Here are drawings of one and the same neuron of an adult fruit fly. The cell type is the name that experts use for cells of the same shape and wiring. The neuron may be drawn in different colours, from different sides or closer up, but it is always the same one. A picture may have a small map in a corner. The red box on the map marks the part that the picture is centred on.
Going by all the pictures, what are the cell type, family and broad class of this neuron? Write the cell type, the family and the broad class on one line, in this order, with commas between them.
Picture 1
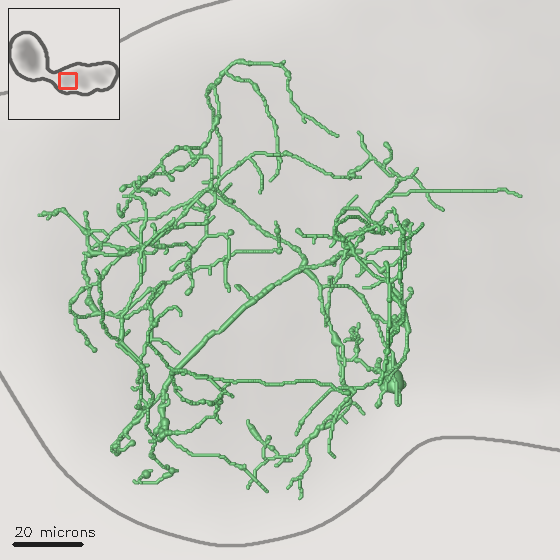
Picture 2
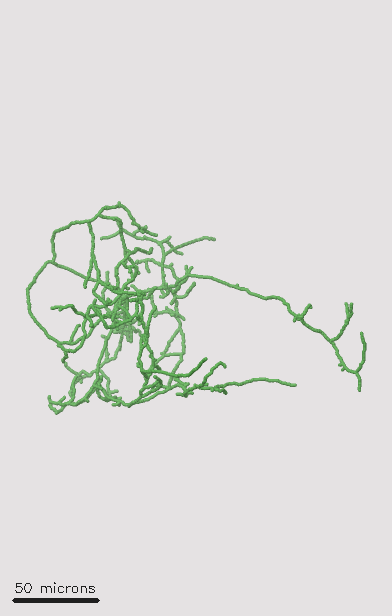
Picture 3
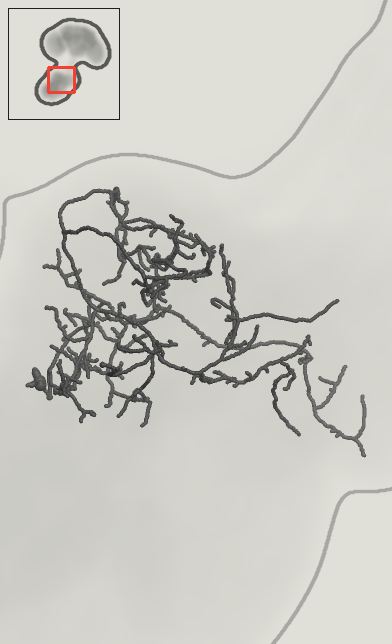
IN04B010, hemilineage 04B, nerve-cord intrinsic neuron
